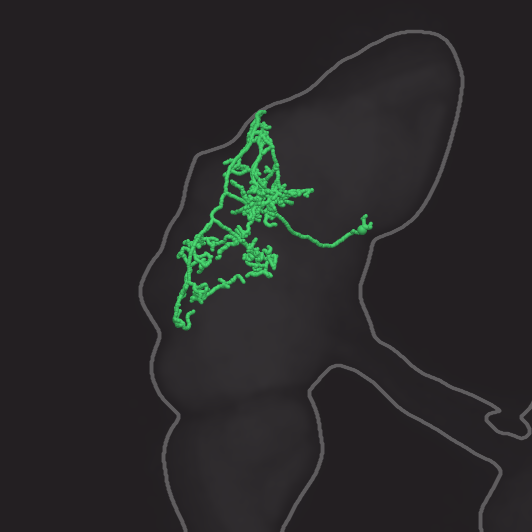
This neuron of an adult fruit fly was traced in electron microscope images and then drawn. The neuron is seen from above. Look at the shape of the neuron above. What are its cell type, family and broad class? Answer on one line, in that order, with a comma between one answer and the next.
SMP588, hemilineage SMPp&v1_ventral, central-brain intrinsic neuron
